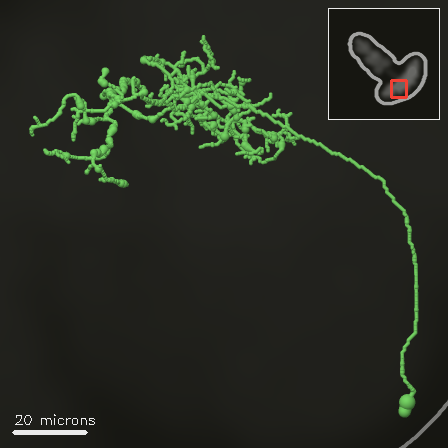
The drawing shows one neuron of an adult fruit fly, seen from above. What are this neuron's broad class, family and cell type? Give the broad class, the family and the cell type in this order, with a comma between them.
central-brain intrinsic neuron, hemilineage WEDa2, WEDPN1A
